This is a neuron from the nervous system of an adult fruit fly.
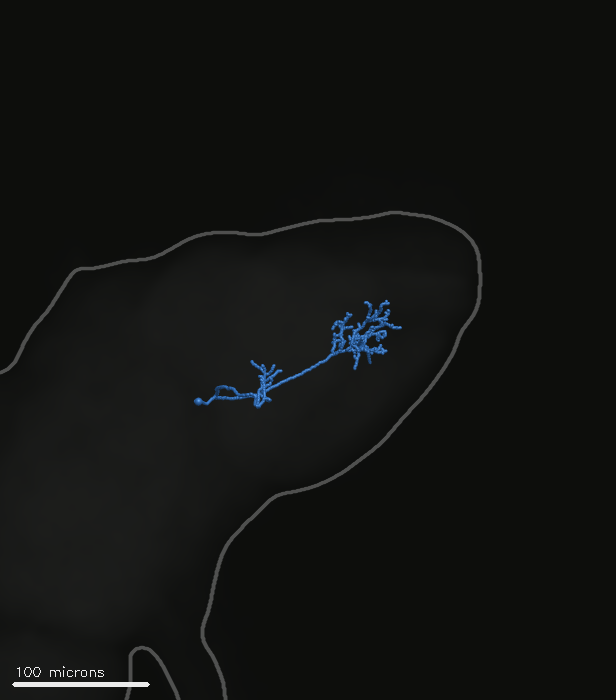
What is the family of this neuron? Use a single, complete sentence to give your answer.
Grouped by family, the neuron goes with MeLo.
